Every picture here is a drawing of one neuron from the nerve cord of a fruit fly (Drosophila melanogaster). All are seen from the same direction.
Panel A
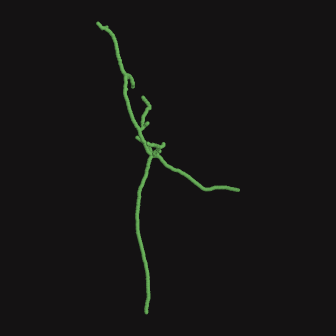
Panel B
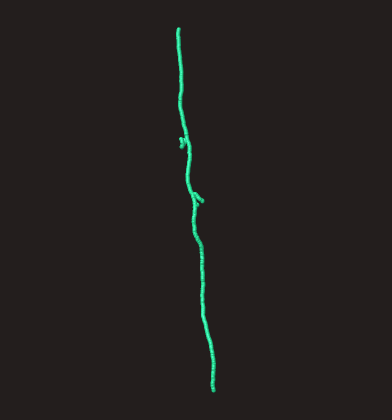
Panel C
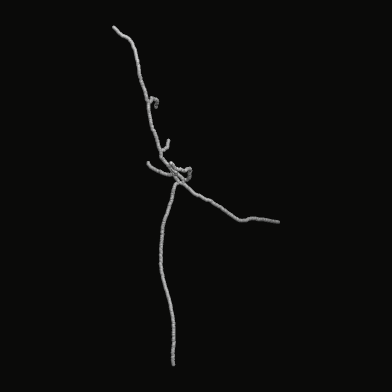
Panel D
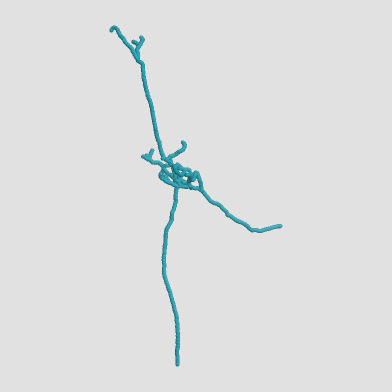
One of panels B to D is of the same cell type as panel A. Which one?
Panel C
